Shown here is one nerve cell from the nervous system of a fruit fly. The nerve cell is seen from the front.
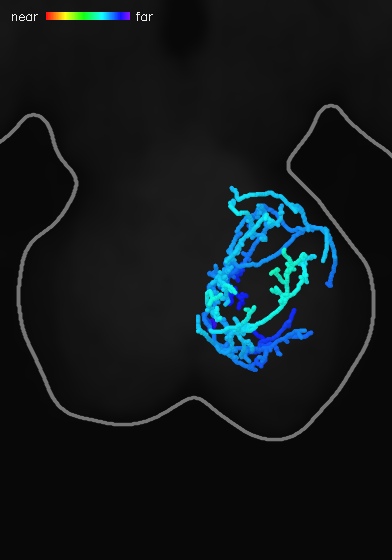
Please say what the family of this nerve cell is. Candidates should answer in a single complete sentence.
The nerve cell is recorded as family hemilineage 04B.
